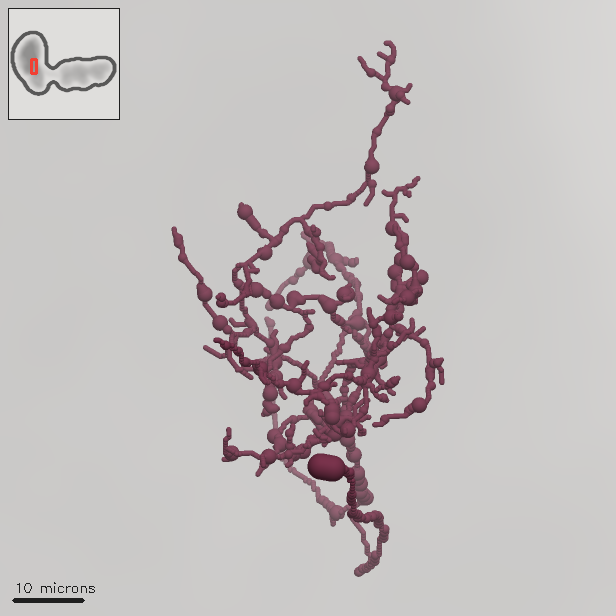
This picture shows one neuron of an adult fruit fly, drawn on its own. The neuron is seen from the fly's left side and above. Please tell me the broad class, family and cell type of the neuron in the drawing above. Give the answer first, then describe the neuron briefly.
Its broad class is central-brain intrinsic neuron. Its family is hemilineage VPNp1_medial. The cell type is LHPV3b1_b. Its cell body lies at the bottom of the picture. By the scale bar it is about 80 microns tall in this view. The picture shows dozens of branch ends.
